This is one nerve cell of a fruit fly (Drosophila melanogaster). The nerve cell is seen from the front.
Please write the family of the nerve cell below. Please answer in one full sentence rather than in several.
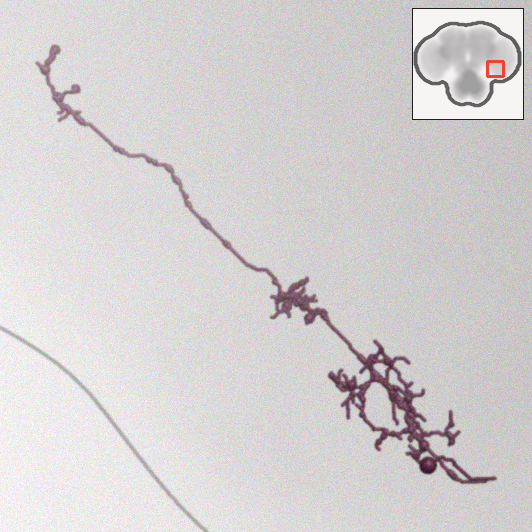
This nerve cell has been assigned the family Tm.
